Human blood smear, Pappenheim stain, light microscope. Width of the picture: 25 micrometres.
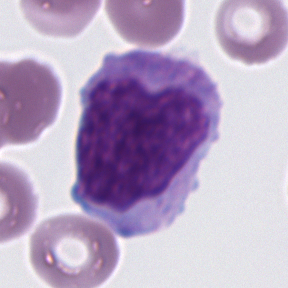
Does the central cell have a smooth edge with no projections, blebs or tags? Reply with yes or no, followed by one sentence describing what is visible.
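No. Small blunt bumps stand out along the cell border, most plainly at the lower right.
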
